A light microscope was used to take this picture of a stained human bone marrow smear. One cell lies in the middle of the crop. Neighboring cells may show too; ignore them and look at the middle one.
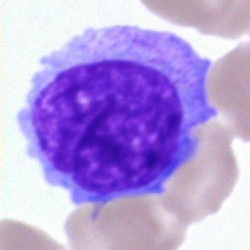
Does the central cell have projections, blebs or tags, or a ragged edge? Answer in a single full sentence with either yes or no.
Yes, in outline this cell is rough rather than smooth and even.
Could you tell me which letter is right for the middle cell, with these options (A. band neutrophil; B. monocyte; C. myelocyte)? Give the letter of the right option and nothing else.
B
